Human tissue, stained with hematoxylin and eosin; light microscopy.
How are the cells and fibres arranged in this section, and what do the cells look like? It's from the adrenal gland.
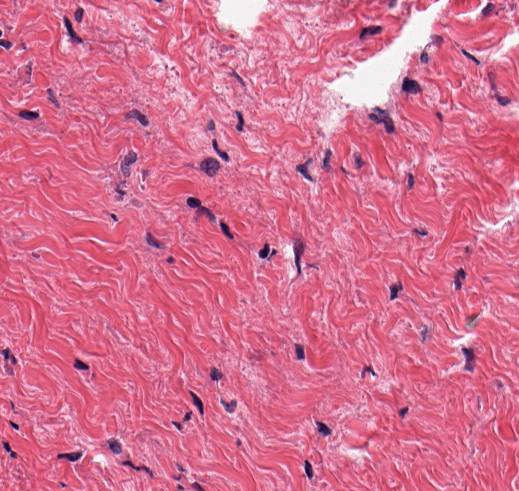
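Across the whole field run pink, wavy collagen bundles, heading in many different directions. Sparse nuclei sit singly between them throughout the field. They are small, dark purple and spindle-shaped to angular, with little visible cytoplasm. No distinct blood vessels are seen.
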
